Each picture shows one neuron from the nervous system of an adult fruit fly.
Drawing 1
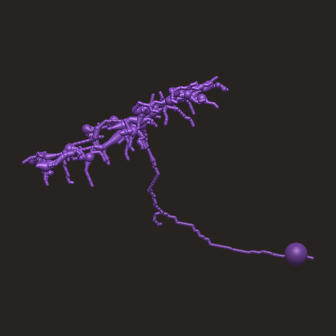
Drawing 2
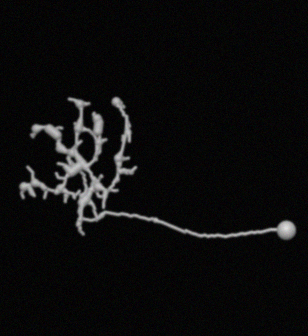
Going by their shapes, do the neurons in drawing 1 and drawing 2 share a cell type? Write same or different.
same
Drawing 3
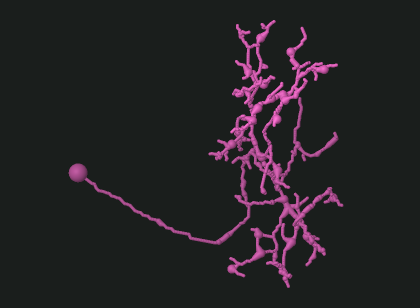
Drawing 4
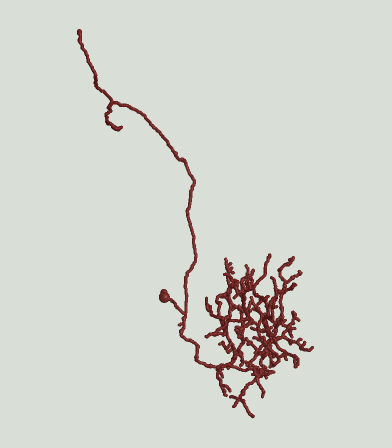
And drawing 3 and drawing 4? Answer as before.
different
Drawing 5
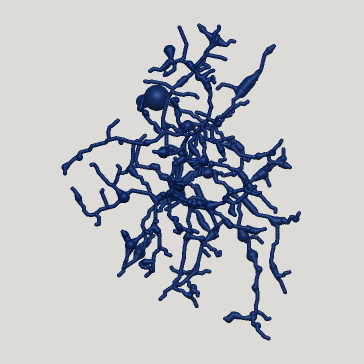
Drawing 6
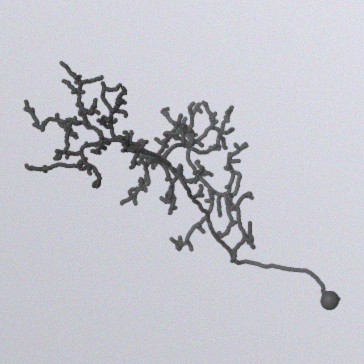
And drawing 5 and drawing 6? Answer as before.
same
